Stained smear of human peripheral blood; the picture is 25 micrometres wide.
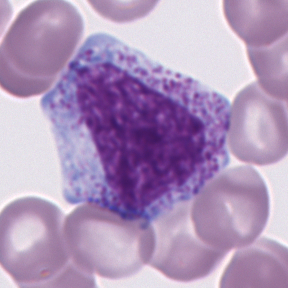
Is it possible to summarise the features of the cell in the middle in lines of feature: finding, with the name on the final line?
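Size: about 17 micrometres across
Shape: angular, straight edges meeting at corners
Cytoplasm: pale blue, rim widest on left of nucleus
Granules: many, small, purple, scattered through cytoplasm
Identity: promyelocyte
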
